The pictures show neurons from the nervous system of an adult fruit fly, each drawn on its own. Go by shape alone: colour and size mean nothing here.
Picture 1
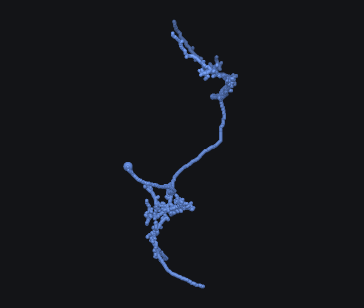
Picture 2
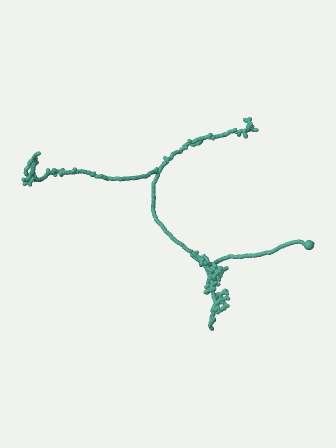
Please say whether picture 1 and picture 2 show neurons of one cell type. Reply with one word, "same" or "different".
same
